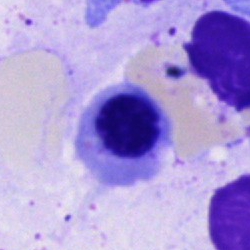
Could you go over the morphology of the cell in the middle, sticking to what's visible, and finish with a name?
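Look first at the outline, which is round and smooth. The nucleus sits off-centre, towards the upper right, and its chromatin is dark purple and densely clumped. Now follow the rim of cytoplasm: it is widest on the lower left side of the nucleus. The cell is an erythroblast.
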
